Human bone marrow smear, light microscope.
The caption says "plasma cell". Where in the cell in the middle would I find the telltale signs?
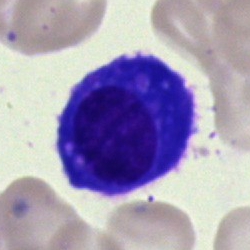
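In this plasma cell, the nucleus lies off-centre, toward the lower left of the cell.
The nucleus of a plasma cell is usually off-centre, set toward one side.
The placement seen here is in keeping with that. The nucleus stains a darker purple than the cytoplasm around it, and that cytoplasm is a deep, intense blue. The cell margin is edged with small irregular bumps rather than running as a smooth line.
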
